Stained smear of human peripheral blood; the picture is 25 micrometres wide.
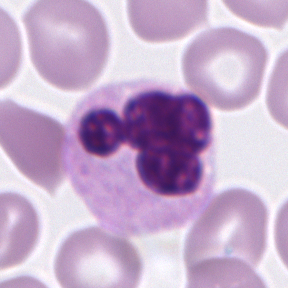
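Segmented neutrophil, the nucleated cell at the centre. Notice its round outline with a smooth edge. On the left sits the smallest lobe, set apart from the larger ones. Look for nucleoli and you will find none. Fine, faint pinkish granules spread through the cytoplasm.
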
